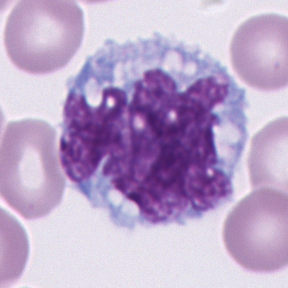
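Monocyte at the centre of a stained blood smear. First, the outline is roughly round with a finely ruffled edge. Next, the nucleus folds irregularly into several broad lobes. Last, the cytoplasm lacks coarse coloured granules but holds several small clear vacuoles.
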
